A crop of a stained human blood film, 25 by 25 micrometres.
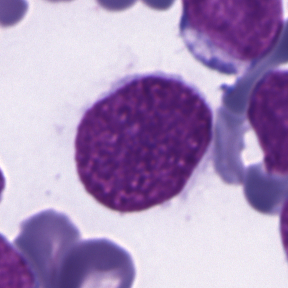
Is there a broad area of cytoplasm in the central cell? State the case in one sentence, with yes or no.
No, what surrounds the nucleus is just a narrow rim of cytoplasm.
